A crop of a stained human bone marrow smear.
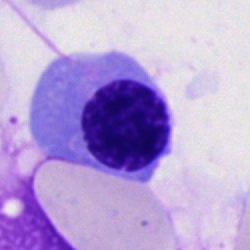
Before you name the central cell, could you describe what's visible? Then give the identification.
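Look first at the nucleus: it sits off-centre, toward the right of the cell. Its chromatin is dark and coarsely clumped, and you won't find any nucleoli. The cytoplasm has no granules. This is an erythroblast.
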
